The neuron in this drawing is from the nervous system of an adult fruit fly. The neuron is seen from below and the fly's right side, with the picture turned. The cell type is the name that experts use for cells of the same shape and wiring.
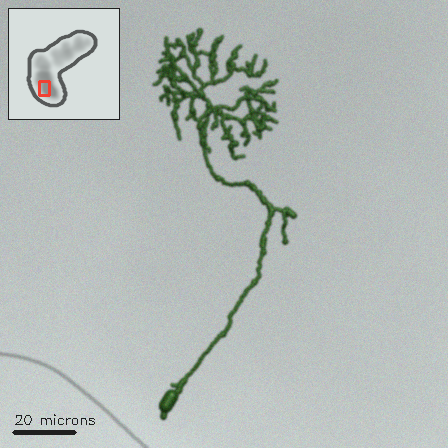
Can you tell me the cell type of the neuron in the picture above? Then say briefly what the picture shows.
The cell type is ER3w_a. It is a central-brain intrinsic neuron. By the scale bar it is about 130 microns tall in this view. Dozens of branch ends can be seen.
